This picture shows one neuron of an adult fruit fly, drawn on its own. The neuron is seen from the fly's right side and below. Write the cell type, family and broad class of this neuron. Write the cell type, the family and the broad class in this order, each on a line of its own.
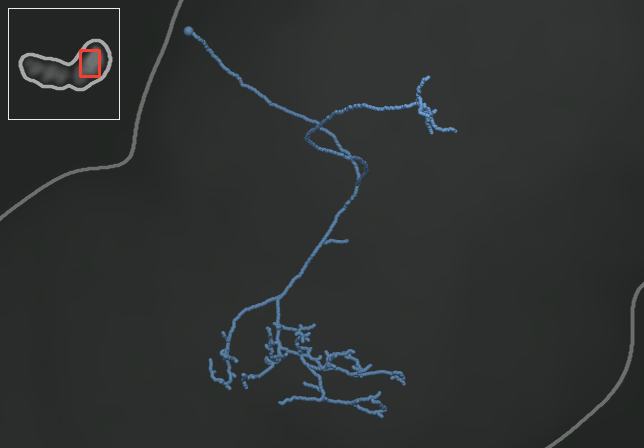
CB4104
hemilineage DM6_central1
central-brain intrinsic neuron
